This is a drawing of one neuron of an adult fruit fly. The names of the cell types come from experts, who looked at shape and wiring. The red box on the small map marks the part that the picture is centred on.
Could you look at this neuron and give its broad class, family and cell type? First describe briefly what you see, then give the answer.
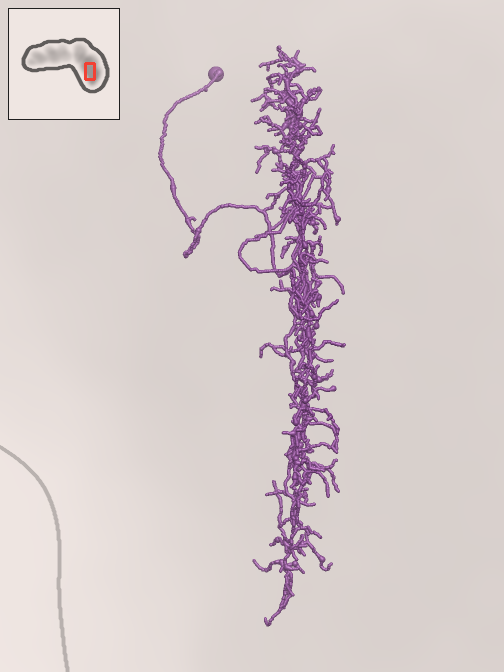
As drawn here it is more than twice as tall as it is wide. It is an optic-lobe intrinsic neuron. Its family is LPi. It is of cell type LPi2c.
